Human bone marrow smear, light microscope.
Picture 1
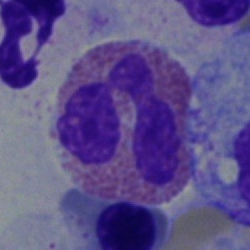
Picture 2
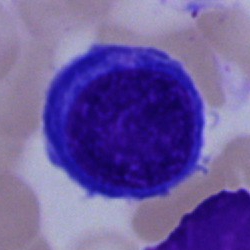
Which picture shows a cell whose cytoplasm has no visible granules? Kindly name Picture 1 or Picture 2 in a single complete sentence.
What picture 2 shows is a cell with no visible granules in its cytoplasm.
